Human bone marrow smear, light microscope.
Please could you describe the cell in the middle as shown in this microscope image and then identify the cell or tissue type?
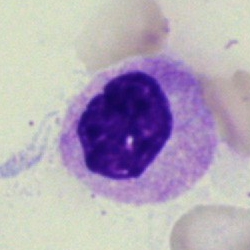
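The upper edge of the nucleus bears a notch, and no nucleoli can be seen within it. Fine pinkish-purple granules lie in the cytoplasm, which contains no vacuoles. This is a band neutrophil.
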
